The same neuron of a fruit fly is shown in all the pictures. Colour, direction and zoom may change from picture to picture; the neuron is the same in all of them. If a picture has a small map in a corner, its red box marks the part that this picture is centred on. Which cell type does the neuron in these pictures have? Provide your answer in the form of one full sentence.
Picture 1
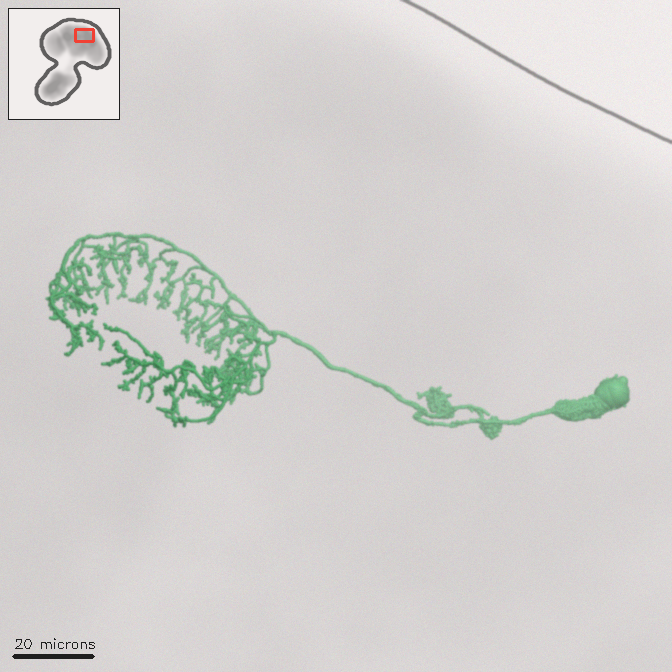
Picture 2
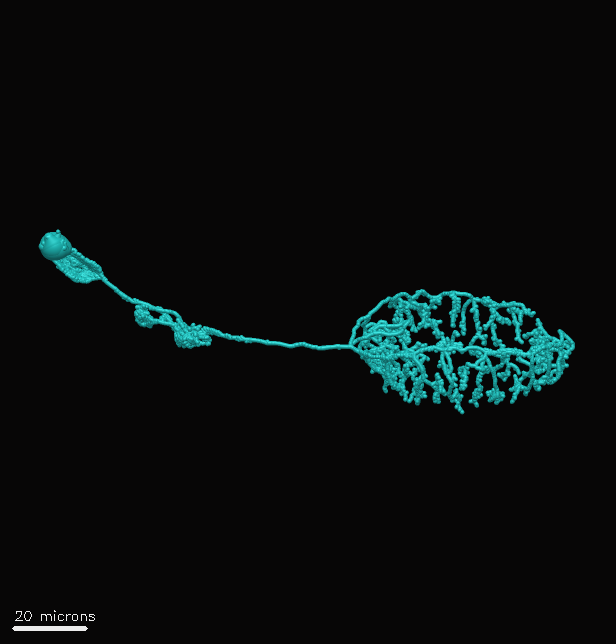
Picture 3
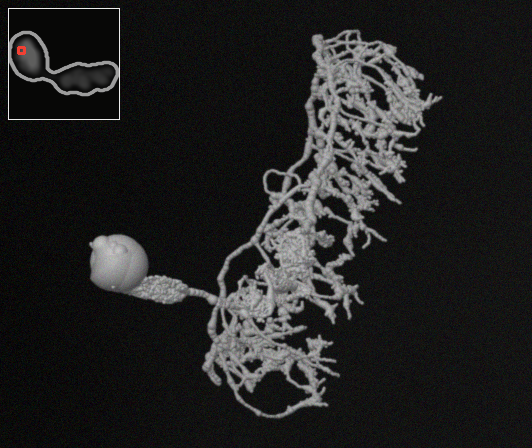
Included in the cell type ER4m is this neuron.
